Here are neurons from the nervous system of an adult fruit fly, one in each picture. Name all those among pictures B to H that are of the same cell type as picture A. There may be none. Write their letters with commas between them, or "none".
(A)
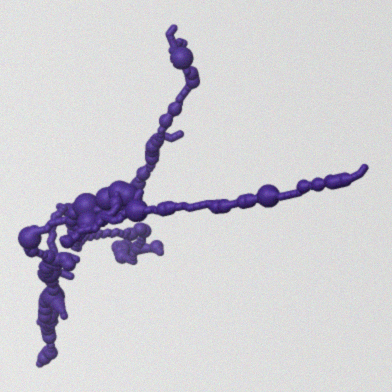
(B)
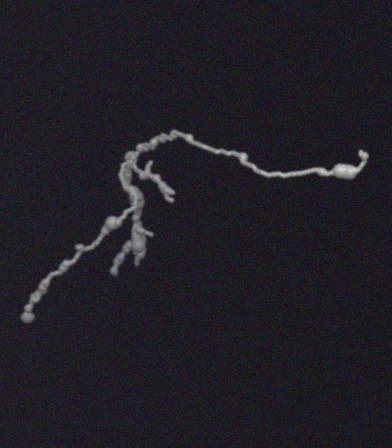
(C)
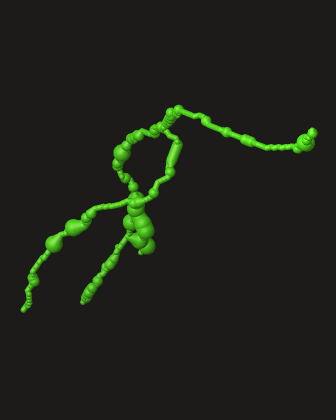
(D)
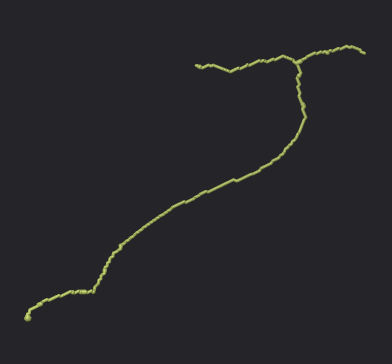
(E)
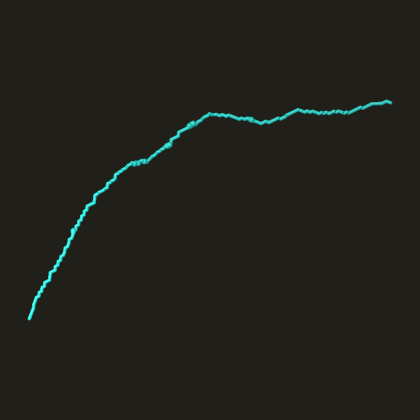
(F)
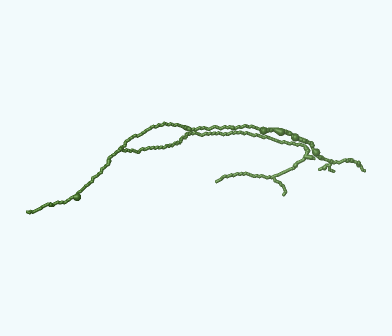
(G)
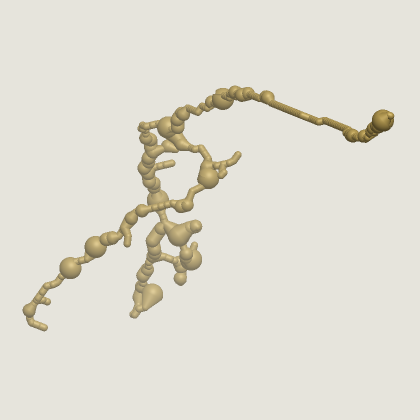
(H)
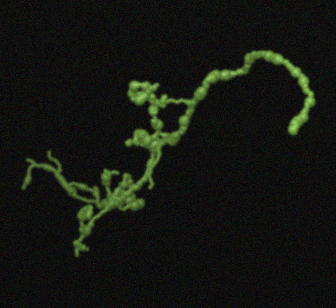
H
